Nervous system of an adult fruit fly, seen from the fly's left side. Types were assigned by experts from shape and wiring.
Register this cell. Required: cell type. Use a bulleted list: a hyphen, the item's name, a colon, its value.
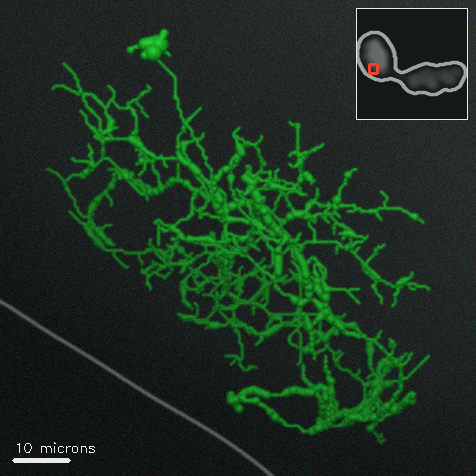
- cell type: GNG178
